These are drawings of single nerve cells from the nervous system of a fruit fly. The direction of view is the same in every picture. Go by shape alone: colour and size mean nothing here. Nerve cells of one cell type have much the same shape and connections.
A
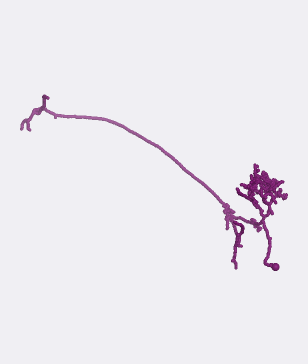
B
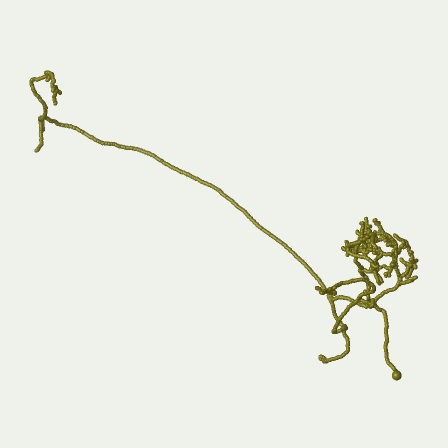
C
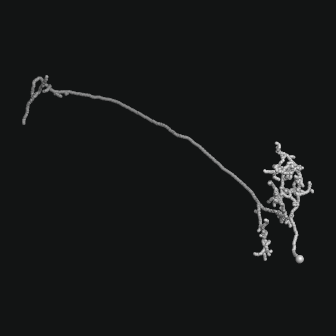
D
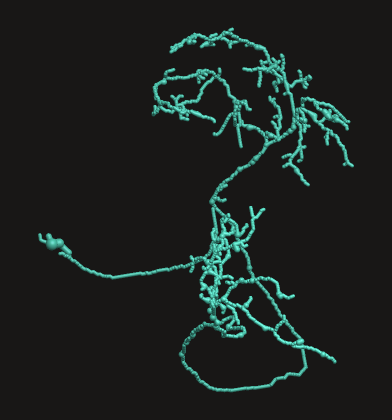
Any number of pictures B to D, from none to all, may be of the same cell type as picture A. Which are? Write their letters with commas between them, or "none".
B, C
